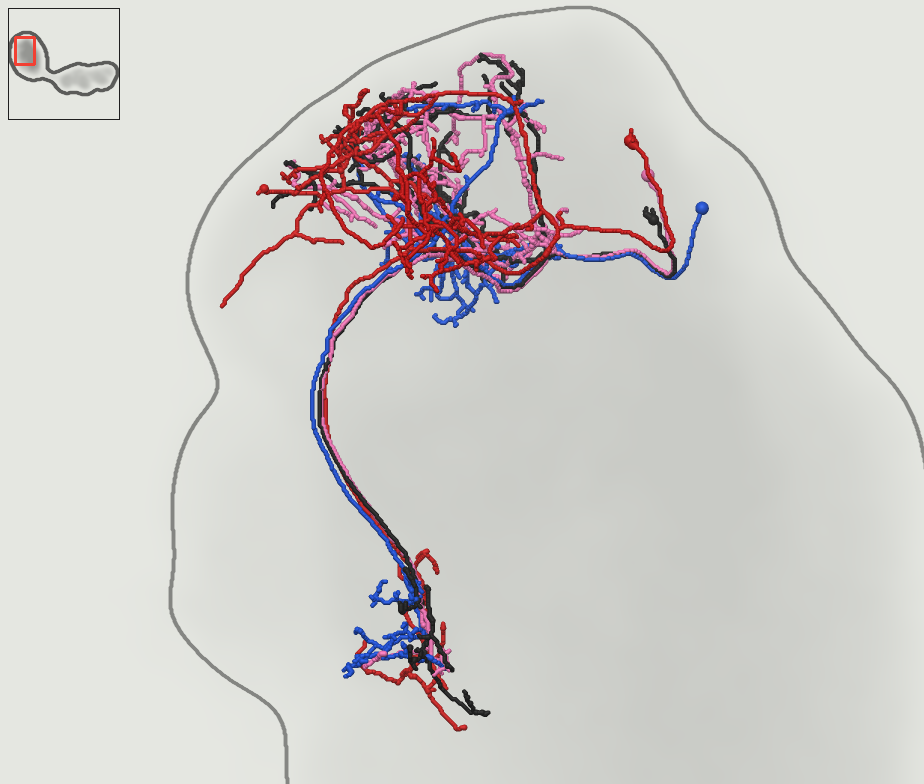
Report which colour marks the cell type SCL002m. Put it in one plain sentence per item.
The colour is blue.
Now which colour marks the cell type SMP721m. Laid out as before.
The colour is black.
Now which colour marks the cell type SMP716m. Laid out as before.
The colour is red.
